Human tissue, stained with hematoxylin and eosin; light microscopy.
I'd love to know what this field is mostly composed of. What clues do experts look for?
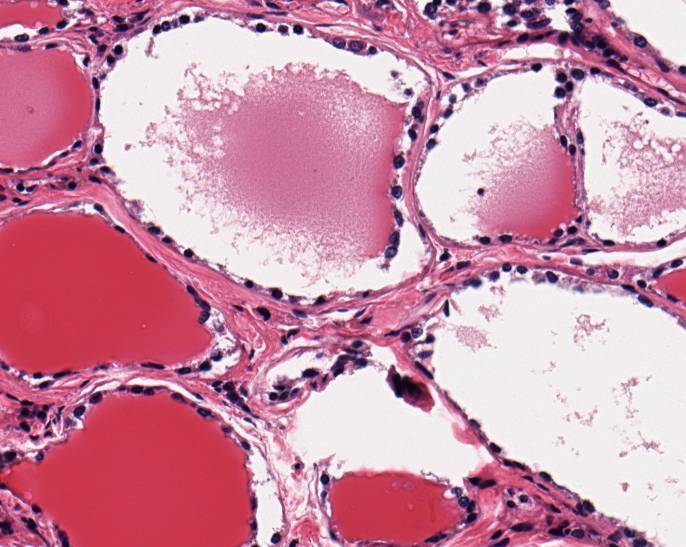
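What you've got is thyroid follicle. Each follicle has one layer of flattened cells, with small, dark nuclei in a row along the wall. Follicles on the left are filled with homogeneous deep pink colloid, and thin pink fibrous partitions with scattered spindle-shaped nuclei separate them.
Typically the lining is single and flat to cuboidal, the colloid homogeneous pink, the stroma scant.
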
